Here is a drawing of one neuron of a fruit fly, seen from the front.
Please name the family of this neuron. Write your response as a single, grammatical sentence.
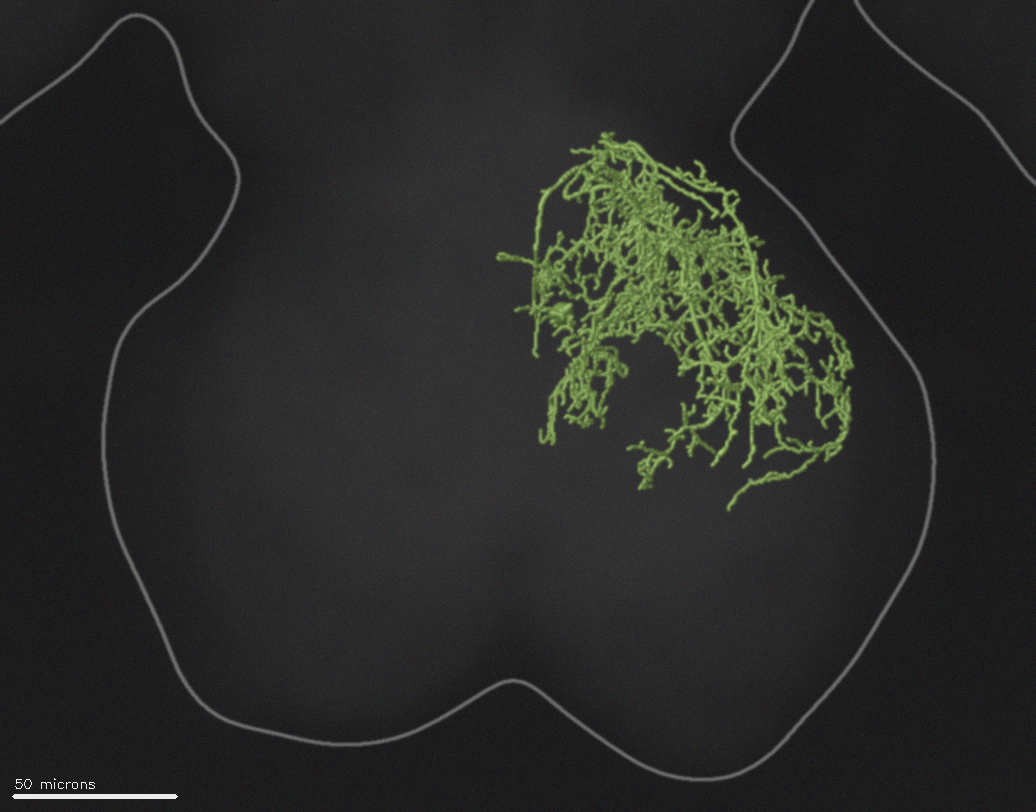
The neuron sits within family hemilineage 02A.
